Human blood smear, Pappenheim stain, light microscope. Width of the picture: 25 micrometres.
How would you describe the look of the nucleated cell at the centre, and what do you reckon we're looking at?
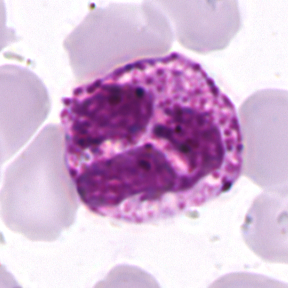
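Outline roughly round; cell about 16 micrometres across. Nucleus split into several separate lobes. Numerous coarse reddish-purple granules fill the cytoplasm right to the cell edge. This is a basophil.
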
